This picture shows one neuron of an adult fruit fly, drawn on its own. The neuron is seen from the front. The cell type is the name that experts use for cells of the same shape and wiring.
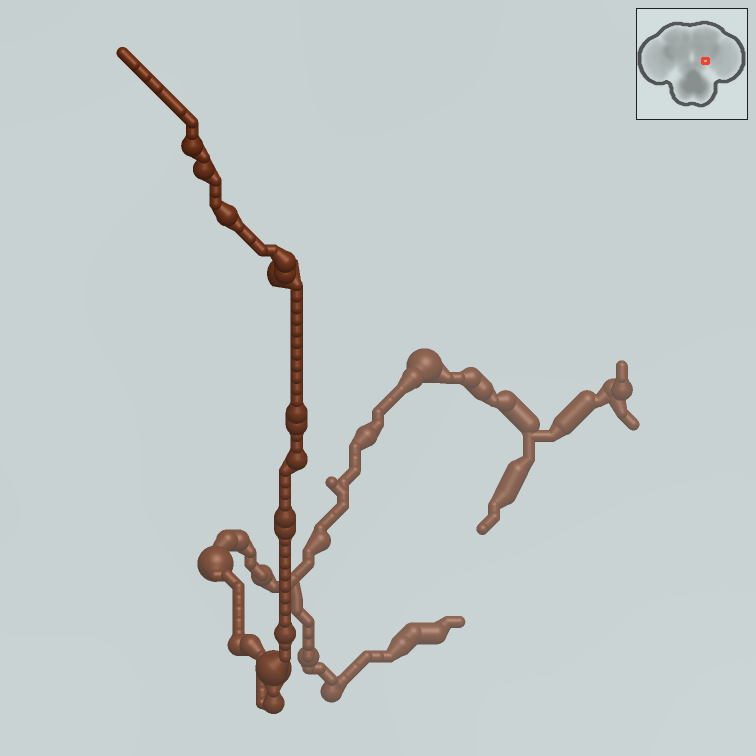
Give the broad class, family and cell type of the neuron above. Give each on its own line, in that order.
sensory neuron entering the brain
class mechanosensory
JO-B4_b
